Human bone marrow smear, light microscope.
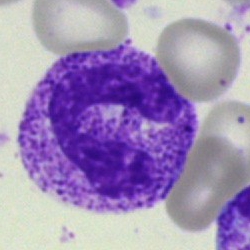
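Band neutrophil. Outline roughly round. Nucleus a thick curved band, bent into a C around a paler centre. Open side of the C faces right. No vacuoles in the cytoplasm.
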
